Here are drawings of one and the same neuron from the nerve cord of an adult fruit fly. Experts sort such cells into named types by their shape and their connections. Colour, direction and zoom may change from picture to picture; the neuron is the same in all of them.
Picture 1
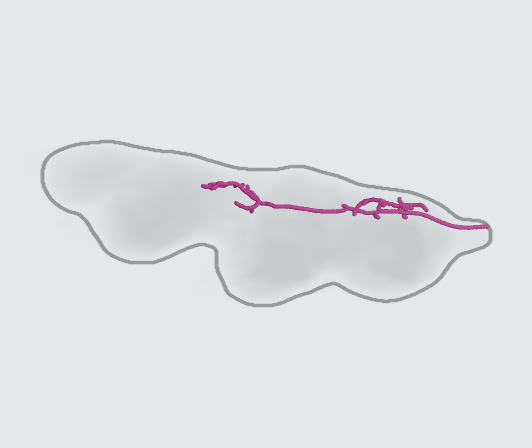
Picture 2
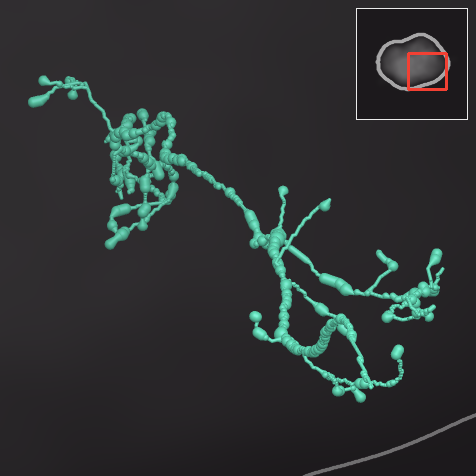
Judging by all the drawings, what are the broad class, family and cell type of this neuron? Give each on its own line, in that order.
descending neuron
DNb
DNb02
